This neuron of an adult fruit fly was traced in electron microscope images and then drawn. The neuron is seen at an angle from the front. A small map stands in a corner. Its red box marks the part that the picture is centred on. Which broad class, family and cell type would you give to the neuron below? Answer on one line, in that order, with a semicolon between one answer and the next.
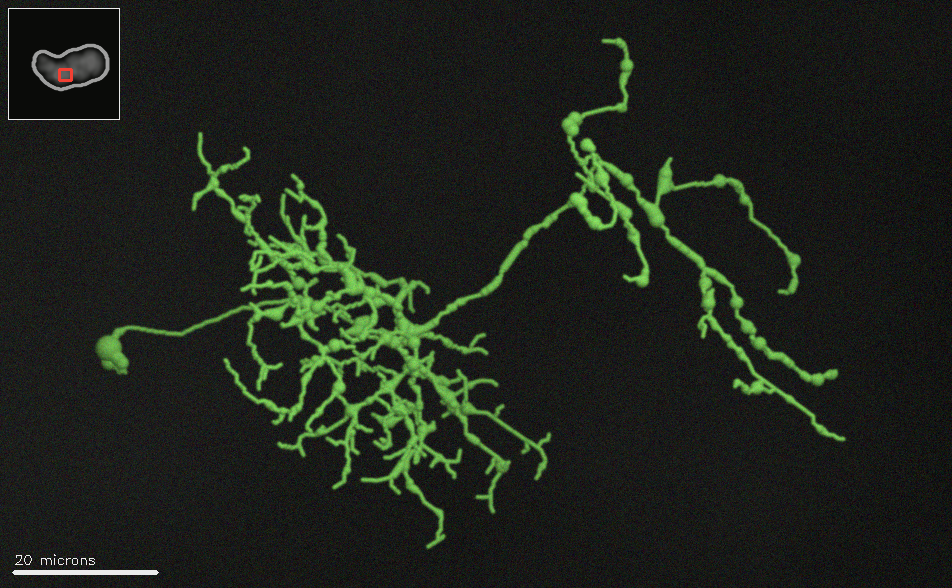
optic-lobe intrinsic neuron; Tlp; Tlp11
